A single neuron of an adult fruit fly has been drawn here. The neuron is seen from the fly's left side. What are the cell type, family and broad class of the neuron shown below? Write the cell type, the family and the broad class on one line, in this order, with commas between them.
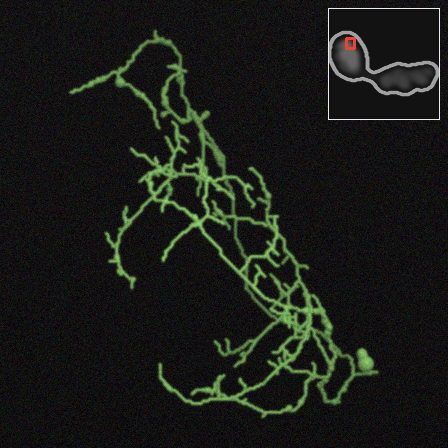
CB1500, hemilineage LHp3, central-brain intrinsic neuron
